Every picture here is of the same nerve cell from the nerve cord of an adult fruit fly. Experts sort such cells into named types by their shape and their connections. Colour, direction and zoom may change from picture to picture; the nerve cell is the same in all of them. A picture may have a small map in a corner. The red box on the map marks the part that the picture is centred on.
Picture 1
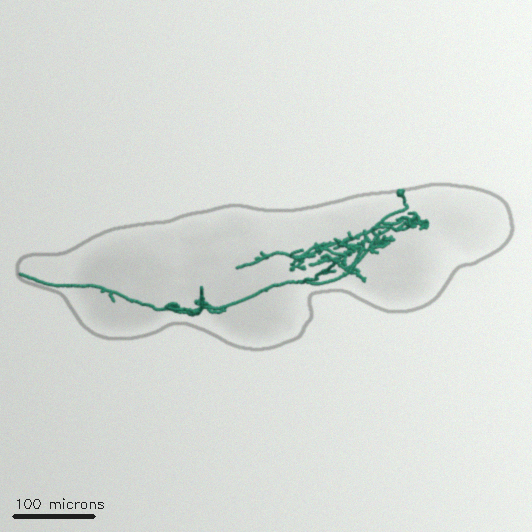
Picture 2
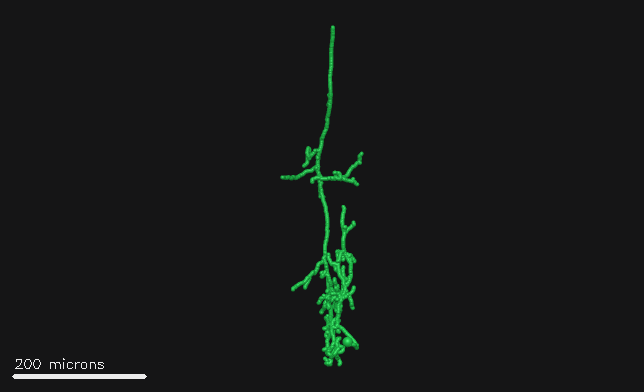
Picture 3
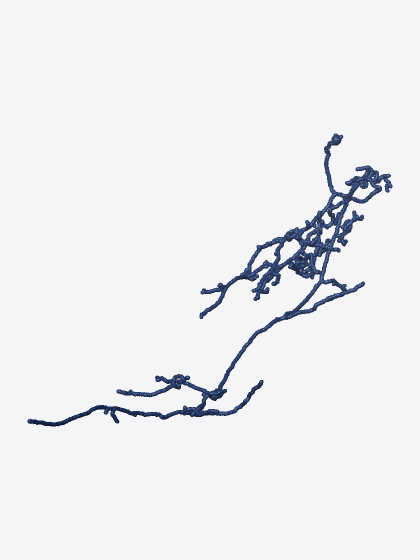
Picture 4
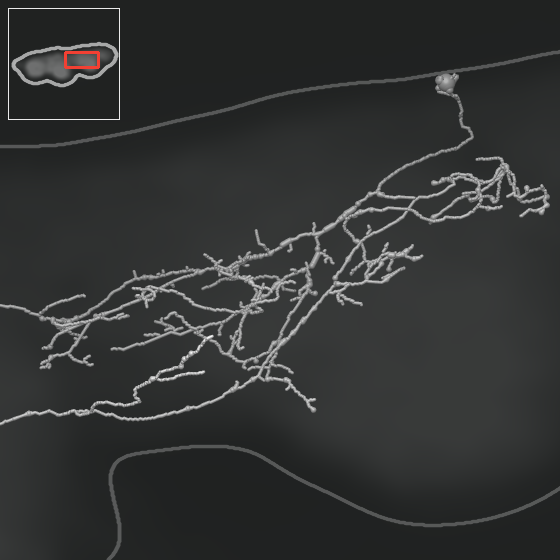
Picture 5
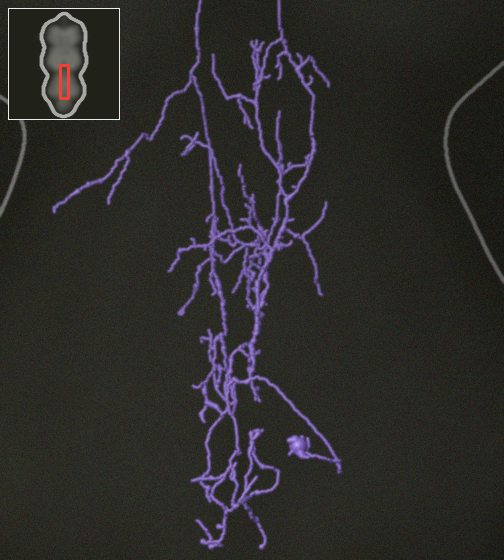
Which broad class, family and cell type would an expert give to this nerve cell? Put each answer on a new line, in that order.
ascending neuron
hemilineage 05B
AN05B045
